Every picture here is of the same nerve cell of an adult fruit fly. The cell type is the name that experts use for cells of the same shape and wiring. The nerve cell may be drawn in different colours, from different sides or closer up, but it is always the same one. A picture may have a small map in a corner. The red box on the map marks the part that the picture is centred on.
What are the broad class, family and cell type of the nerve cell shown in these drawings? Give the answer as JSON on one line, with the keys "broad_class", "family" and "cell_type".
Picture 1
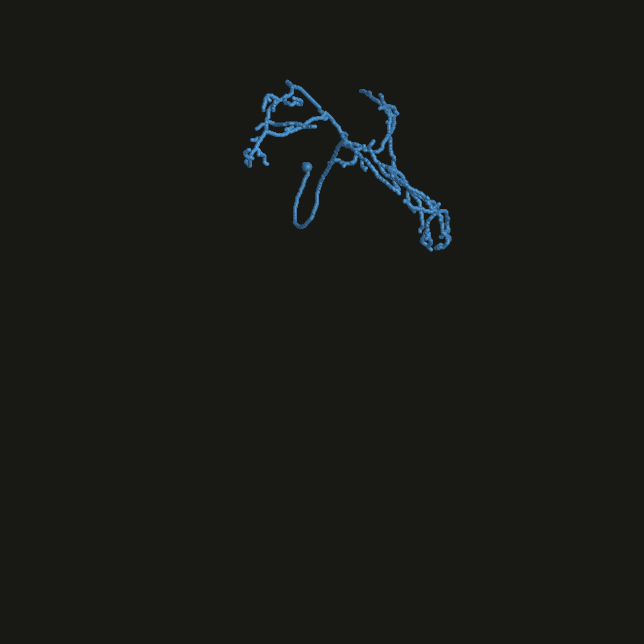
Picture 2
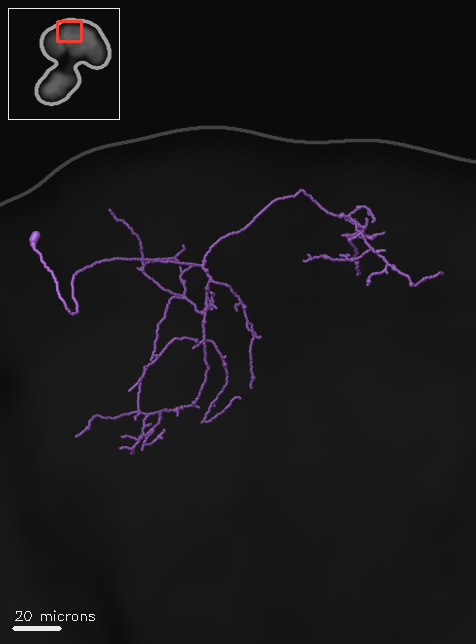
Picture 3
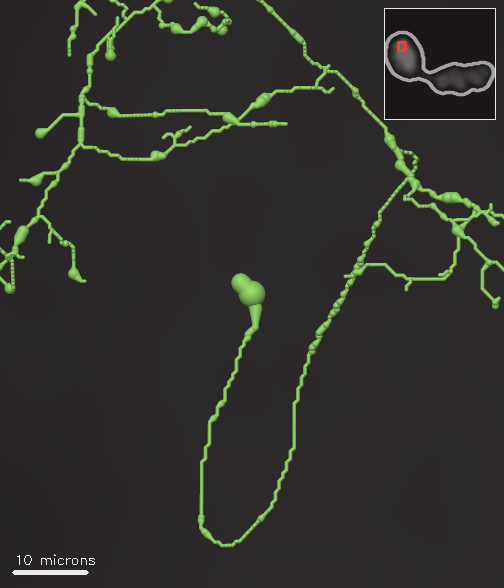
{"broad_class": "central-brain intrinsic neuron", "family": "hemilineage SIPa1_ventral", "cell_type": "CB0937"}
